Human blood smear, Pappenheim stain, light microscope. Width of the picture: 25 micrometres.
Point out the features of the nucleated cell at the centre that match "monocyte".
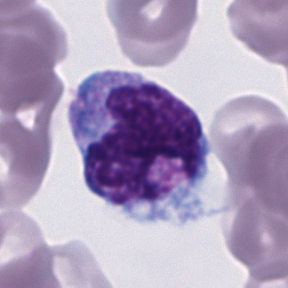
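Checked against monocyte, the cell measures about 16 by 11 micrometres.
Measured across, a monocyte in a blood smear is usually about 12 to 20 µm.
The 16 micrometre length falls inside that range; the 11 micrometre width sits just below it. Cytoplasm forms its widest rim at the upper left, and a thin thread of it trails from the lower right edge.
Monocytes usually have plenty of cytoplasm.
Fine pinkish-purple granules lie scattered in the cytoplasm. Chromatin dark purple, coarsely clumped.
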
